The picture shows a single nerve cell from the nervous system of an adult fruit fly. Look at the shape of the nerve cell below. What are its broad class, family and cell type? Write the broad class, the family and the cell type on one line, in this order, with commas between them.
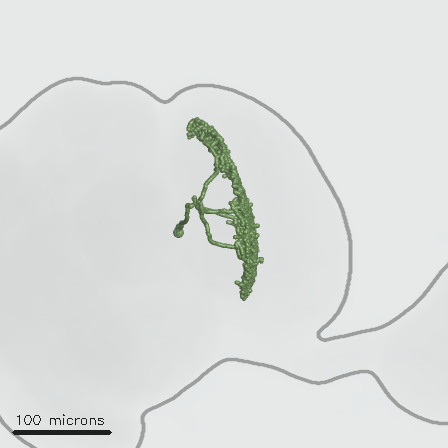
optic-lobe intrinsic neuron, Li, Li29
